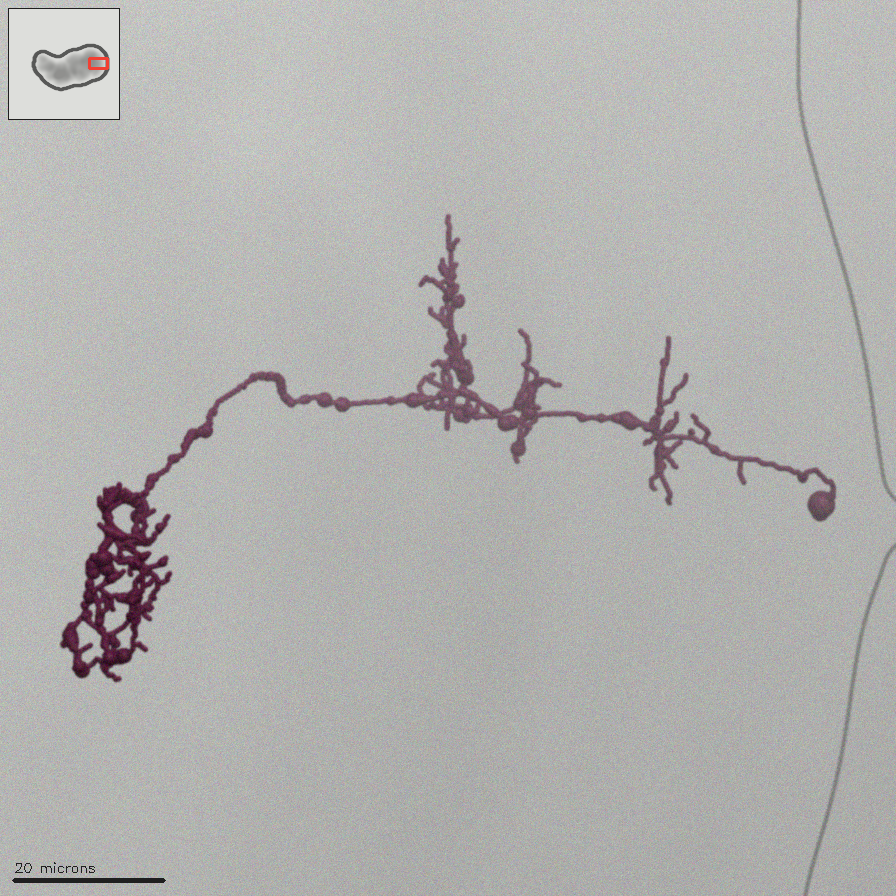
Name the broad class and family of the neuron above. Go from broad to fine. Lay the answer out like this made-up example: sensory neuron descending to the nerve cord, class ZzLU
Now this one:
optic-lobe intrinsic neuron, TmY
